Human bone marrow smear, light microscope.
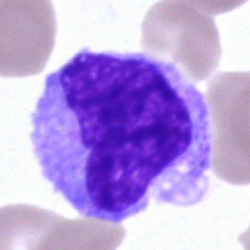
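Monocyte, the central cell in a stained human bone marrow smear. The outline is roughly round, with a finely uneven edge. The nucleus is irregular in shape and indented on its left side. A moderate rim of pale blue-violet cytoplasm surrounds it, widest on the left. Small clear vacuoles lie in the cytoplasm at the lower right.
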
